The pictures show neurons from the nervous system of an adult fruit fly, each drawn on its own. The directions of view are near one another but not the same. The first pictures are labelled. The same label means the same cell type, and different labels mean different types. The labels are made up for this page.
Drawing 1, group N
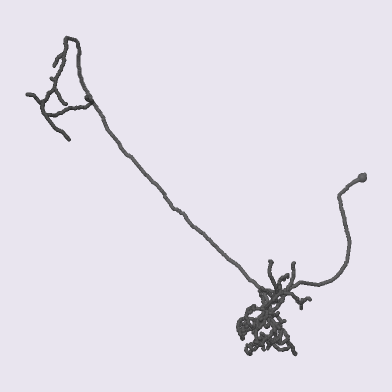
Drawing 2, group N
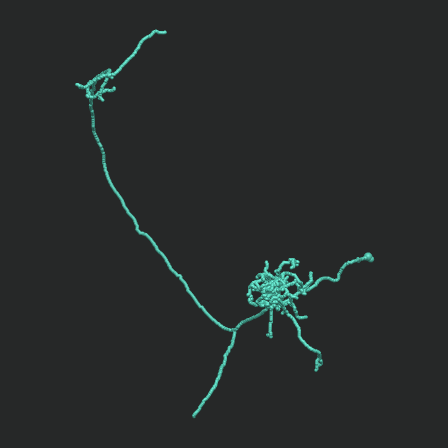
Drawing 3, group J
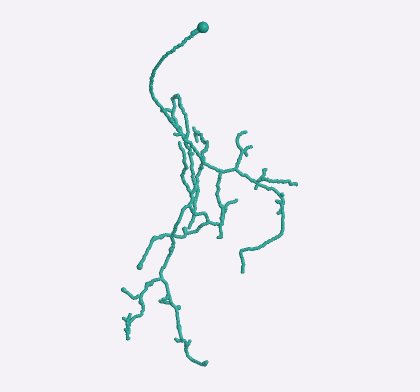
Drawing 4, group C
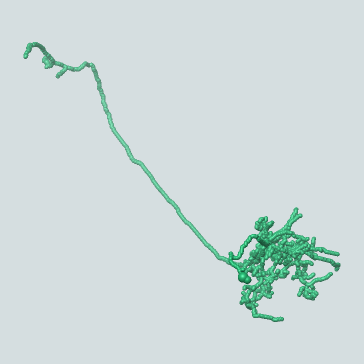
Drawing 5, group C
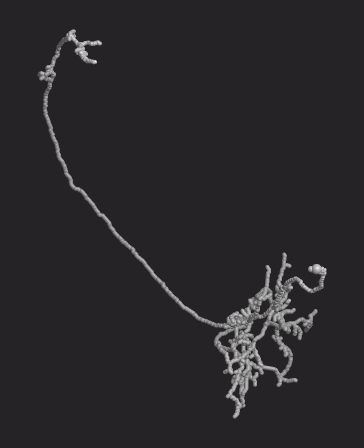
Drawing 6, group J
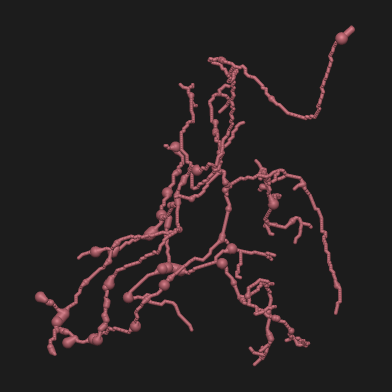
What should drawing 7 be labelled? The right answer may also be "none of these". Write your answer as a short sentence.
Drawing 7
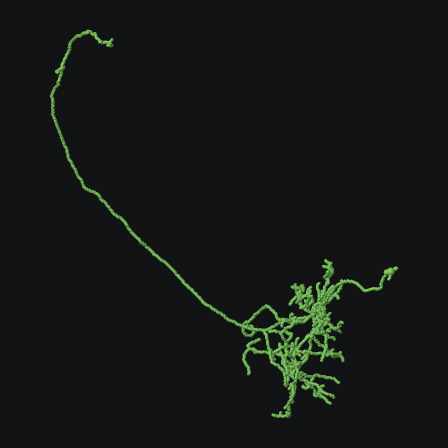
It belongs to group C.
